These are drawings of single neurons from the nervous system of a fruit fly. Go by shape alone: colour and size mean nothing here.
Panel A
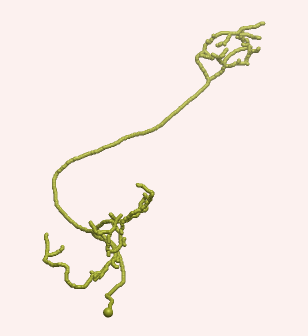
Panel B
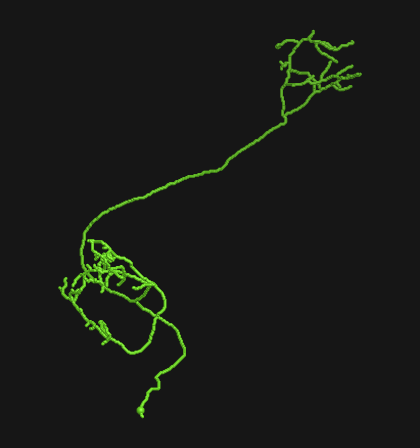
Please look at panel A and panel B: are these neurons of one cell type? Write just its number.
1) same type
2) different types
2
